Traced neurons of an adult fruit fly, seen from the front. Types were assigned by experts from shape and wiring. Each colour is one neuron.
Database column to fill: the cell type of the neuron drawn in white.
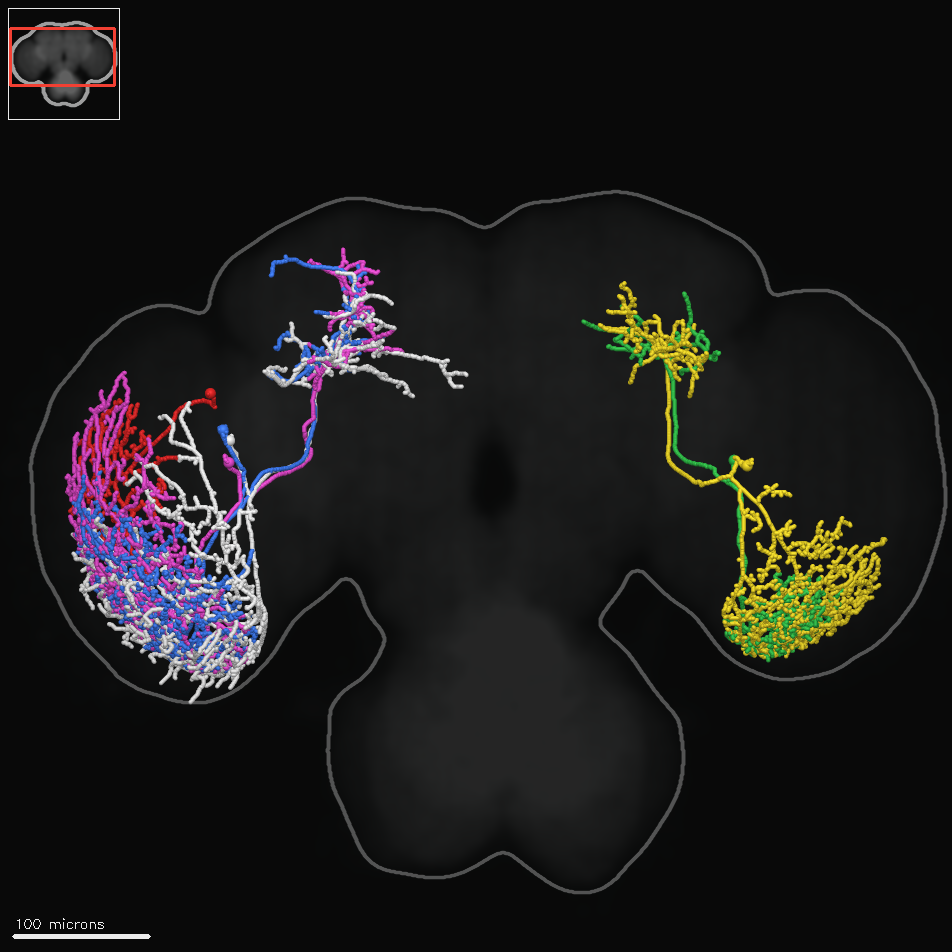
MeVP43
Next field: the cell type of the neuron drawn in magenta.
MeVP36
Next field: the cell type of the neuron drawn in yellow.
MeVP25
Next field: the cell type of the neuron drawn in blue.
MeVP41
